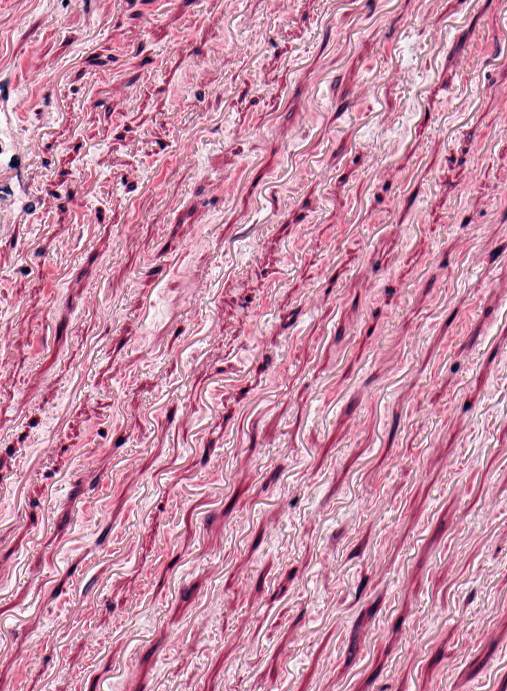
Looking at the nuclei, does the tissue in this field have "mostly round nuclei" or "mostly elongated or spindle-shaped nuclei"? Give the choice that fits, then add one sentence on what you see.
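Mostly elongated or spindle-shaped nuclei. The nuclei are dark, slender and spindle-shaped.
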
